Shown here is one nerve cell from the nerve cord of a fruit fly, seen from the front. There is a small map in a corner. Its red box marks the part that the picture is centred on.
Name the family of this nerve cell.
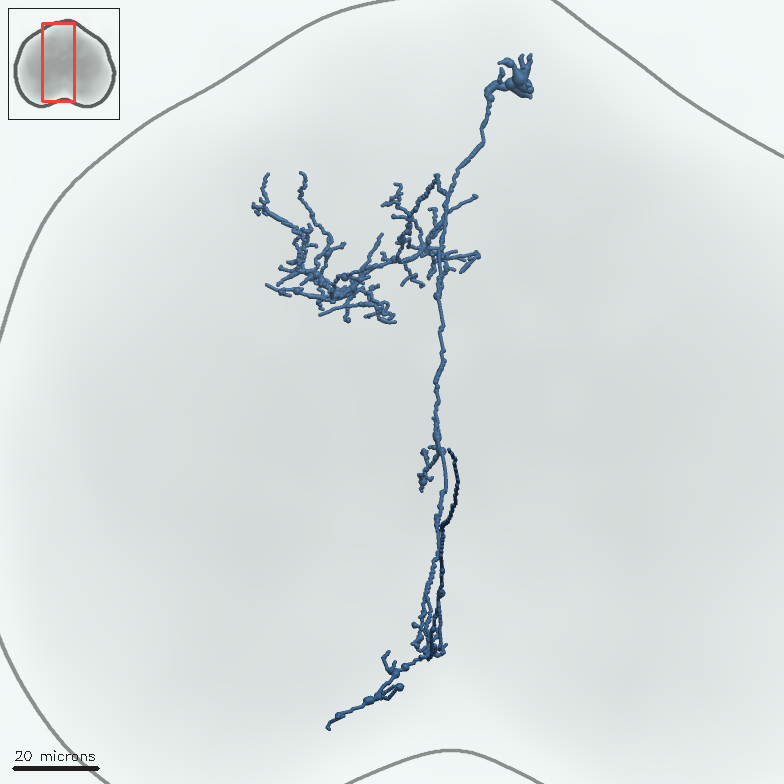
hemilineage 09B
